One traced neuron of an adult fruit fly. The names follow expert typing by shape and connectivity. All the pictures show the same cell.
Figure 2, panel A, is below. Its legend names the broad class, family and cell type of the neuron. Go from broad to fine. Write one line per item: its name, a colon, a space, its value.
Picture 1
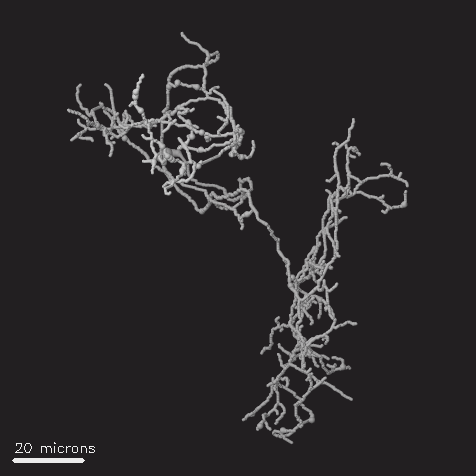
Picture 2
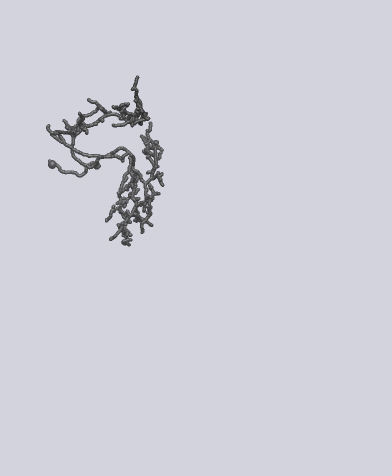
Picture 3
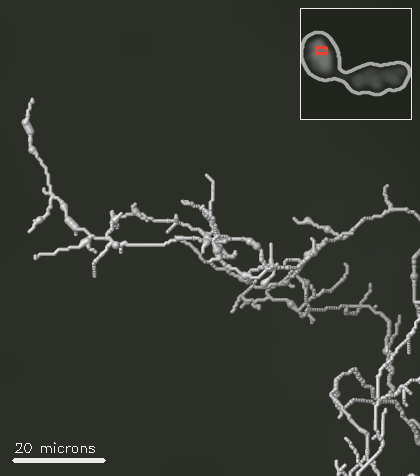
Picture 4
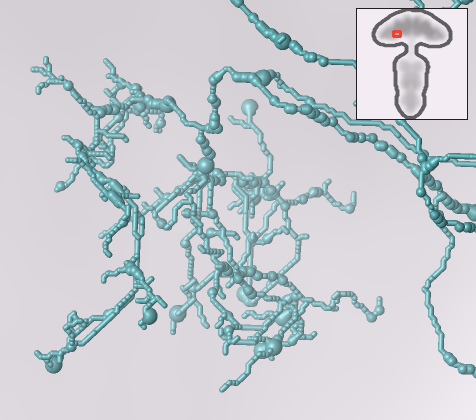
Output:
broad class: visual projection neuron
family: hemilineage VPNp&v1_ventral
cell type: LoVP95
